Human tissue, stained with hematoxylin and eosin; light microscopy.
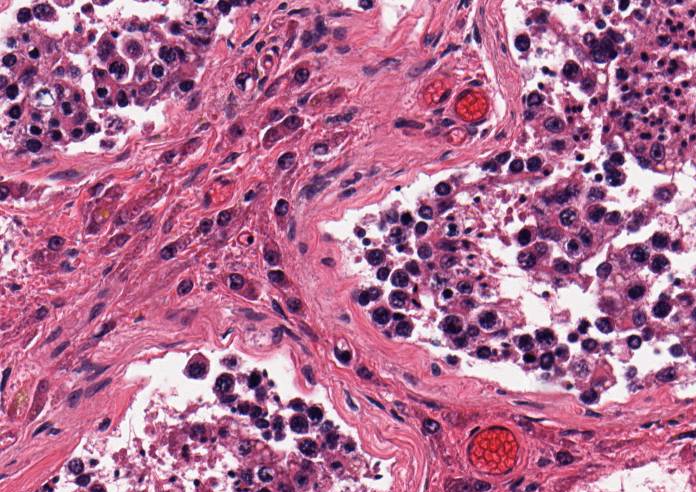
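Testis, H&E section: groups of round cells with dark, round nuclei, lying loosely apart rather than in cohesive sheets, fill spaces divided by bands of pink fibrous stroma; the broadest band lies on the left and crosses the centre. The stroma consists of wavy eosinophilic collagen fibres with scattered elongated spindle nuclei. A few yellow-brown pigment granules lie in the stroma on the left.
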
